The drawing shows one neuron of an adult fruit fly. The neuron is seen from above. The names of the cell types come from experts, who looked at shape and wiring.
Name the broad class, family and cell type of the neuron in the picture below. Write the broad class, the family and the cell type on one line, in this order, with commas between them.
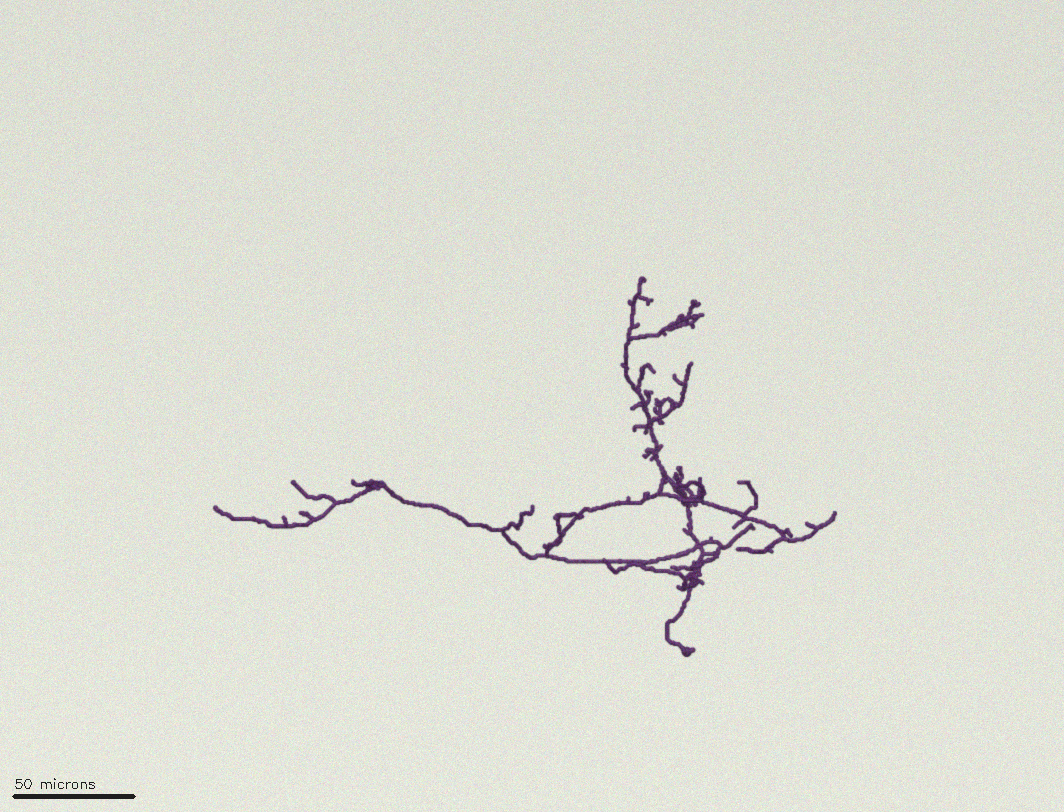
central-brain intrinsic neuron, hemilineage DM6_ventral, PS270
